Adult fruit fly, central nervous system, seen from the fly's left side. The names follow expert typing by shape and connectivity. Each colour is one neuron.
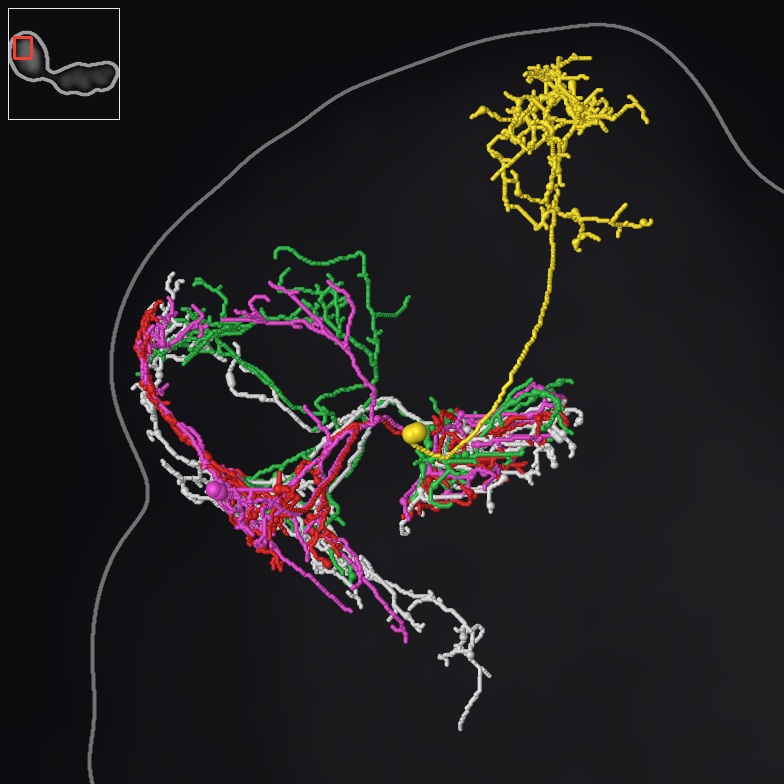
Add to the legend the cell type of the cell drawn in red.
FB5V_b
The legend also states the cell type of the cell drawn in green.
FB5T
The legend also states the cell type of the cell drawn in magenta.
FB5V_c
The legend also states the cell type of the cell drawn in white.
FB5V_a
